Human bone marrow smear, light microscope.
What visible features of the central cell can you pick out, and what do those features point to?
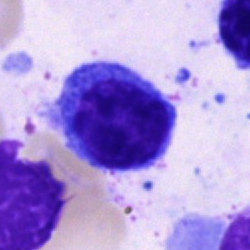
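The outline is roughly round, its edge slightly ragged on the left side. The nucleus is off-centre toward the right. Chromatin is dark purple and dense, with some darker clumped areas. The cytoplasm forms a narrow blue rim, widest on the left. The cell is a lymphocyte.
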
